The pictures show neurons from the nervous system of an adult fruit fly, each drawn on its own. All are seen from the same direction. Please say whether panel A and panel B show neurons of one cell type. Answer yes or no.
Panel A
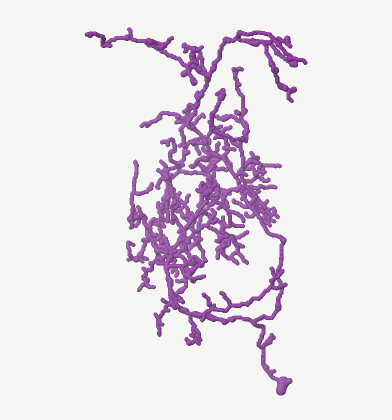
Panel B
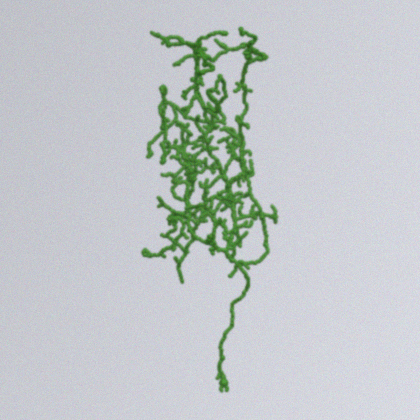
yes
